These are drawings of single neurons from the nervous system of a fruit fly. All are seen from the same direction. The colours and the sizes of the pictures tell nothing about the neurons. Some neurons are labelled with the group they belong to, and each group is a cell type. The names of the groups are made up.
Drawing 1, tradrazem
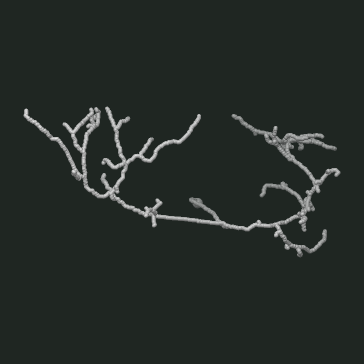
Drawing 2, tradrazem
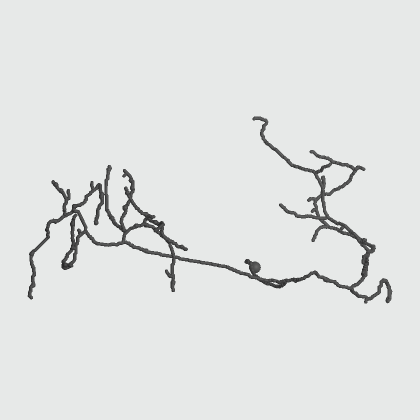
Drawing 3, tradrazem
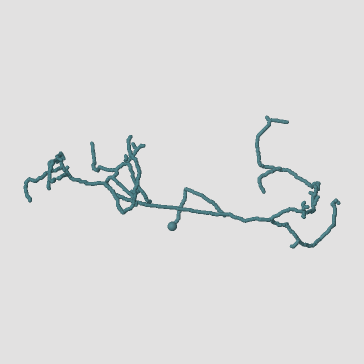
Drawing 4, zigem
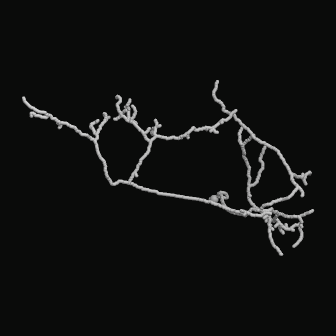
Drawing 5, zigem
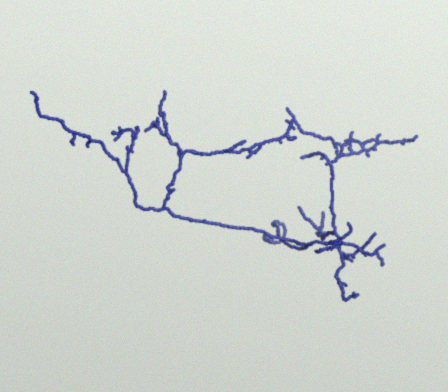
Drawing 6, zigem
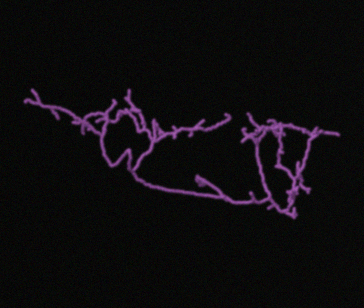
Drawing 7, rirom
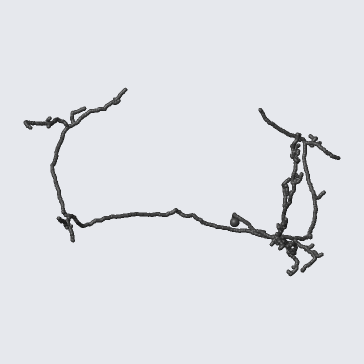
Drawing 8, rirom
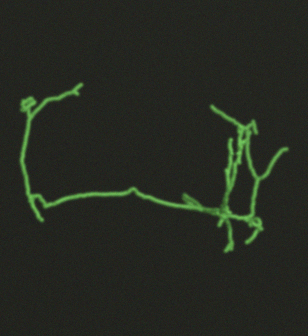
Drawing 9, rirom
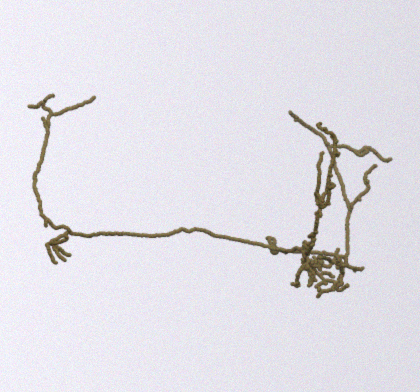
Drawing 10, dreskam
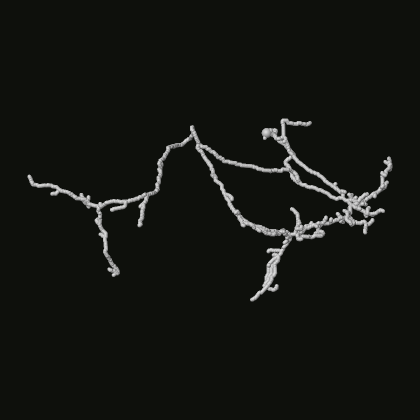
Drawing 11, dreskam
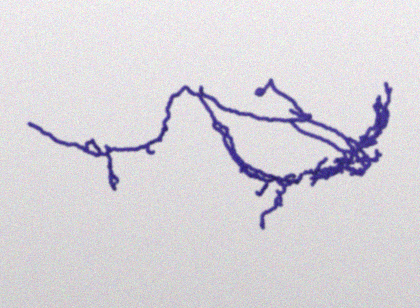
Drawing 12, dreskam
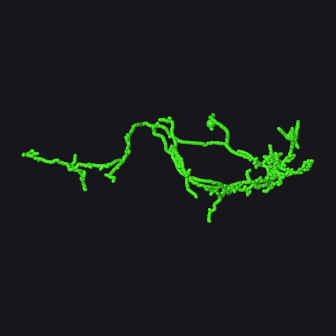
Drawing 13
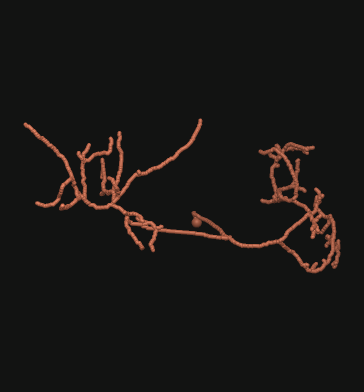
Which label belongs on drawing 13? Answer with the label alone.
tradrazem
